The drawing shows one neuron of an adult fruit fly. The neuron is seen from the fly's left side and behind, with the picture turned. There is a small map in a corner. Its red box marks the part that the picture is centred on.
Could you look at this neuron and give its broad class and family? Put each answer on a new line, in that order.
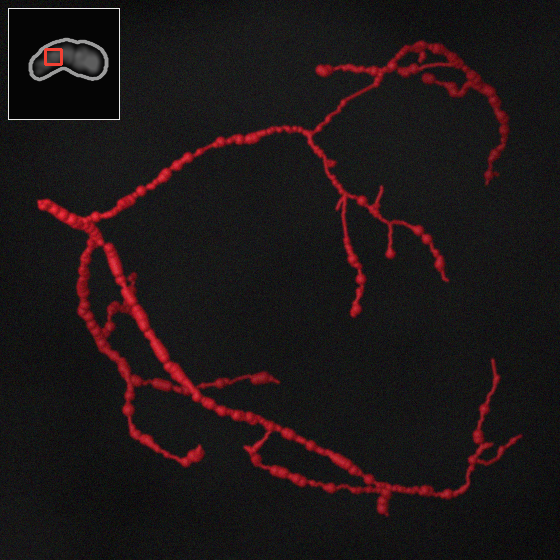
sensory neuron entering the nerve cord
class mechanosensory proprioceptive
